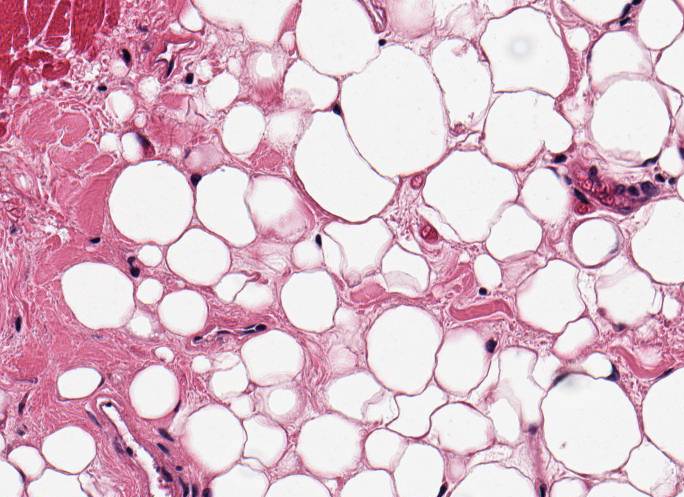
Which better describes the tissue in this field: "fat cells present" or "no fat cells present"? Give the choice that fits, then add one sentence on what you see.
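Fat cells present. Fat cells fill most of the field, especially the centre and right side.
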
